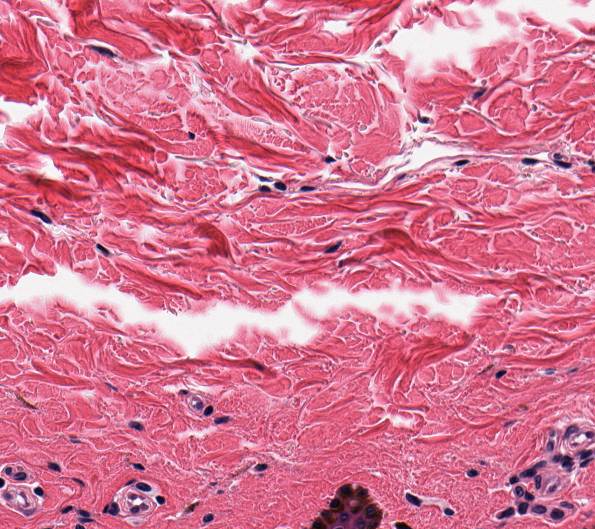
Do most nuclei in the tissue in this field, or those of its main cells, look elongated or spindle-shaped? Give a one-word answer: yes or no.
Yes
